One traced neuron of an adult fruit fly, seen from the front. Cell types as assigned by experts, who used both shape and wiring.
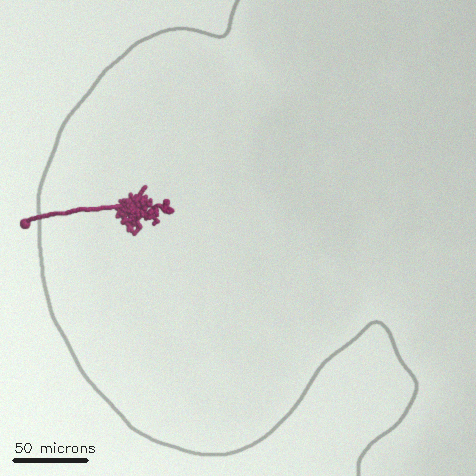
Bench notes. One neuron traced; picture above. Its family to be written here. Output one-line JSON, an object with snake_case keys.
{"family": "Cm"}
